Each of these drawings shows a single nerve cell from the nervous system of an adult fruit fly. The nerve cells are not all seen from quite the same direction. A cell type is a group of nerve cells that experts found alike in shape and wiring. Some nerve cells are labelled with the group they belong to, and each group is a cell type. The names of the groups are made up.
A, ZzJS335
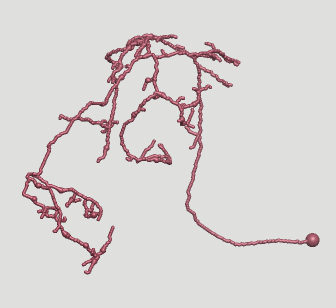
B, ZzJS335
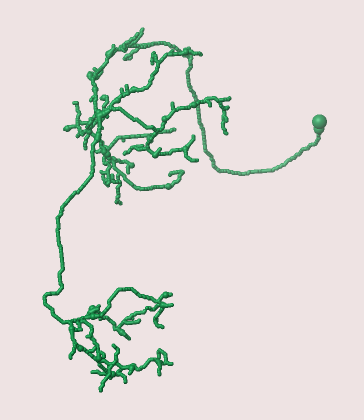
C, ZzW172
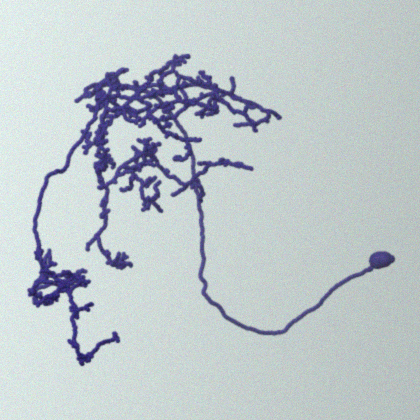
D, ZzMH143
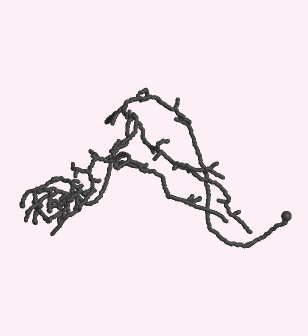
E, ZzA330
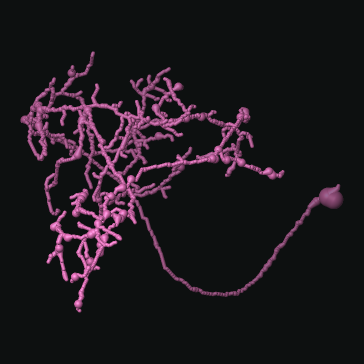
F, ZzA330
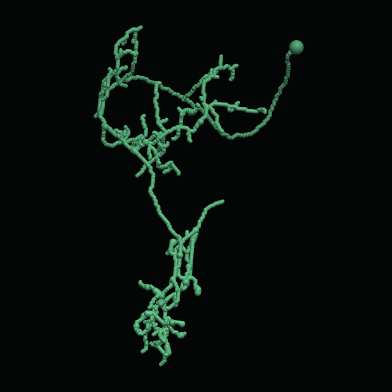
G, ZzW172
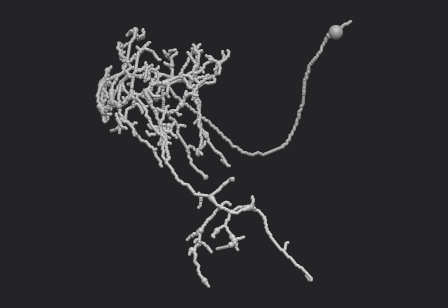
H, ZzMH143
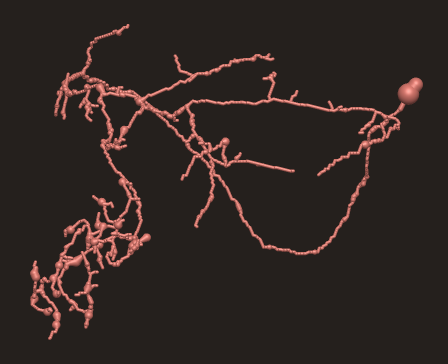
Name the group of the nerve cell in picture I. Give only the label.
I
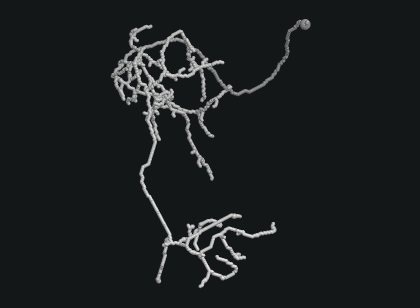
ZzJS335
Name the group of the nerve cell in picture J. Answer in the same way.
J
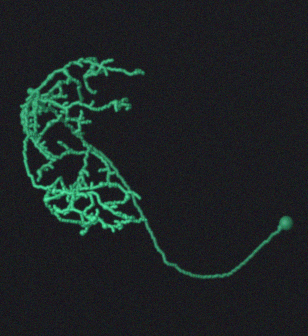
ZzJS335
